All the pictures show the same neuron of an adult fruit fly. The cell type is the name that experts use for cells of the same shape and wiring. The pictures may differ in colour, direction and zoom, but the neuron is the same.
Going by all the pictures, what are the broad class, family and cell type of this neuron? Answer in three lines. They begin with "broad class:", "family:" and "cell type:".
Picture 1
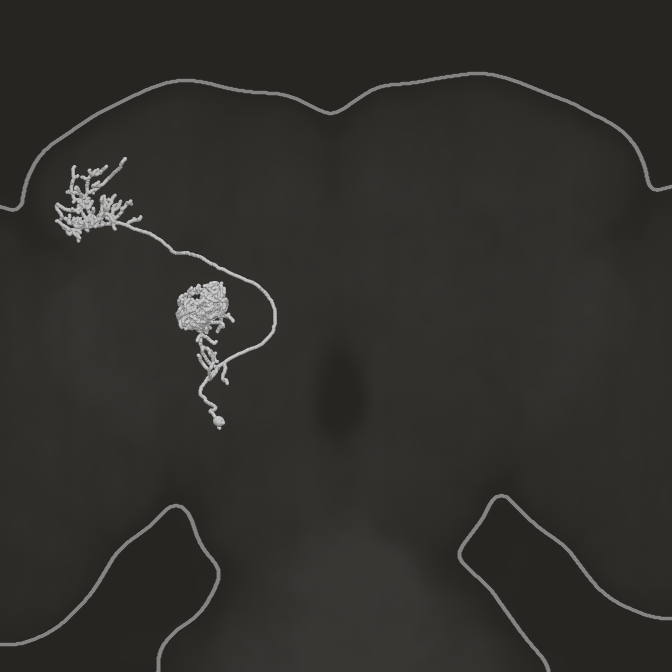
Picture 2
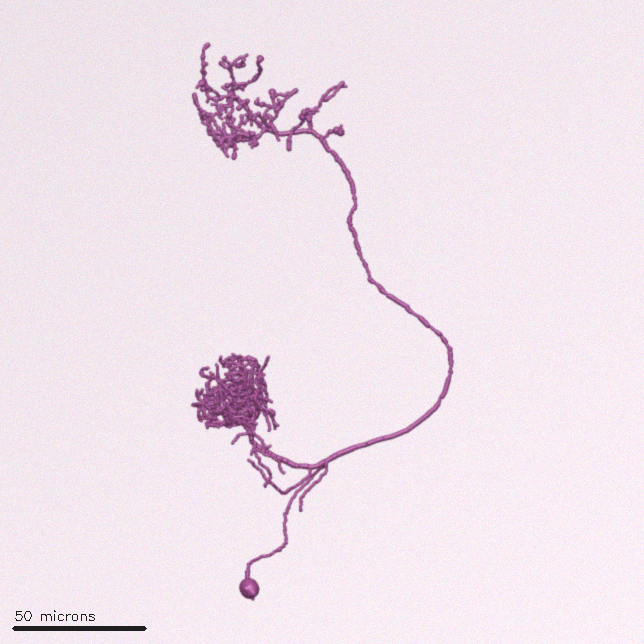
broad class: central-brain intrinsic neuron
family: hemilineage ALv1
cell type: DA1_vPN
